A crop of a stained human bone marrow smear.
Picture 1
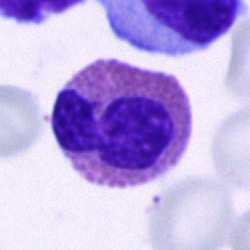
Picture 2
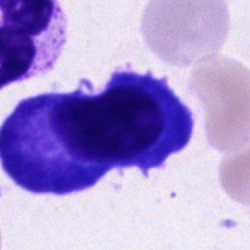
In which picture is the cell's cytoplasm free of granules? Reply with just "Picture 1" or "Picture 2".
Picture 2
